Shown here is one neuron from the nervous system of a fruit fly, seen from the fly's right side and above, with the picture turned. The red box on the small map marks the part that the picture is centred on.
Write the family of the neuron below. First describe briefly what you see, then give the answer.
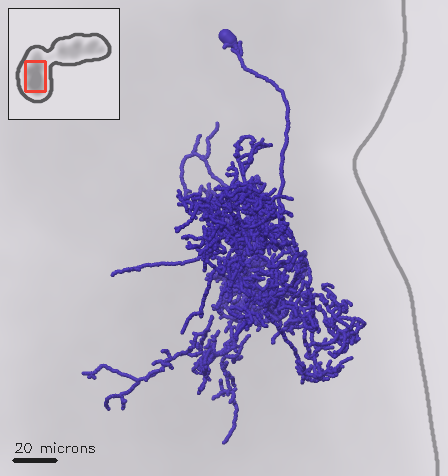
The cell body can be seen at the top of the picture. From top to bottom in the picture it spans about 200 microns. Dozens of branch ends can be seen. It is a central-brain intrinsic neuron. The name of its family is class DAN.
